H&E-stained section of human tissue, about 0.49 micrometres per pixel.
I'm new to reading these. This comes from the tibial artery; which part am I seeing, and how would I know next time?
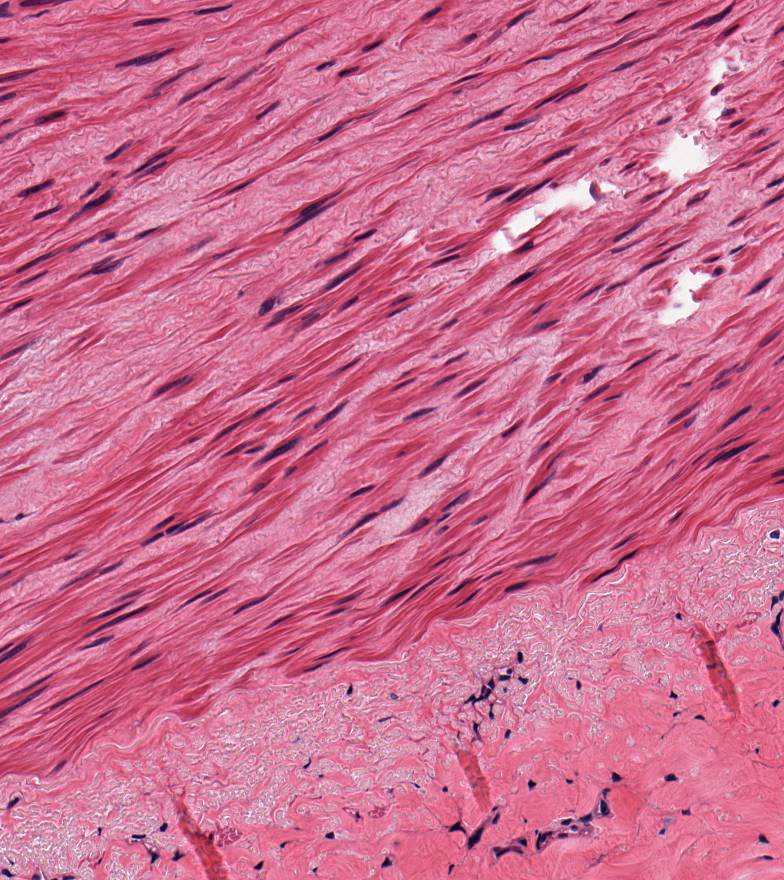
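Tunica media is shown. First, a broad smooth muscle band fills the upper field, its lower edge rising from lower left toward the right. Second, its nuclei are elongated, cigar-shaped and dark purple, lying along the fibres. Third, its cytoplasm stains bright pink-red.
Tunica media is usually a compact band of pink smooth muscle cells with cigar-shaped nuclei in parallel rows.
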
